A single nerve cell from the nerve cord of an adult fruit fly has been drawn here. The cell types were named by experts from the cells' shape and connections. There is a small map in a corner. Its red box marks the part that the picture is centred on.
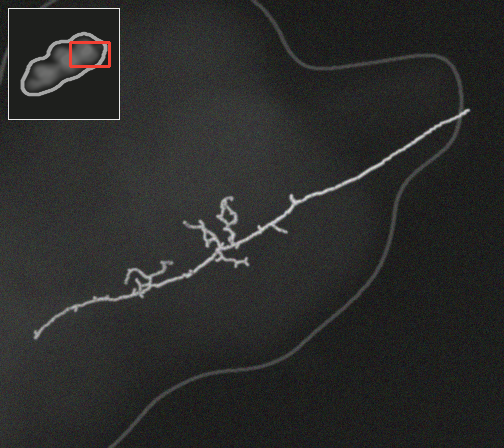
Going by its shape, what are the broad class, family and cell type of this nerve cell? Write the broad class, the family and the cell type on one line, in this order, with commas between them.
descending neuron, DNge, DNge065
